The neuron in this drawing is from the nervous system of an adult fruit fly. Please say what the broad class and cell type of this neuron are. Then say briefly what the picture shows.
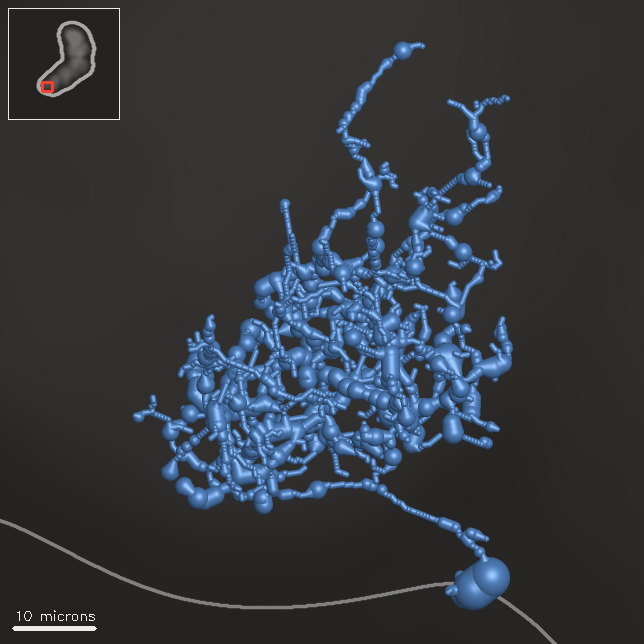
Its broad class is nerve-cord intrinsic neuron. The cell type is INXXX360. The cell body can be seen at the lower right of the picture. From top to bottom in the picture it spans about 70 microns. The picture shows dozens of branch ends.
